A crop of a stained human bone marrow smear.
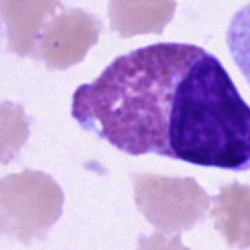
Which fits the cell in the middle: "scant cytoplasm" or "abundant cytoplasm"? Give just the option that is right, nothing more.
Abundant cytoplasm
